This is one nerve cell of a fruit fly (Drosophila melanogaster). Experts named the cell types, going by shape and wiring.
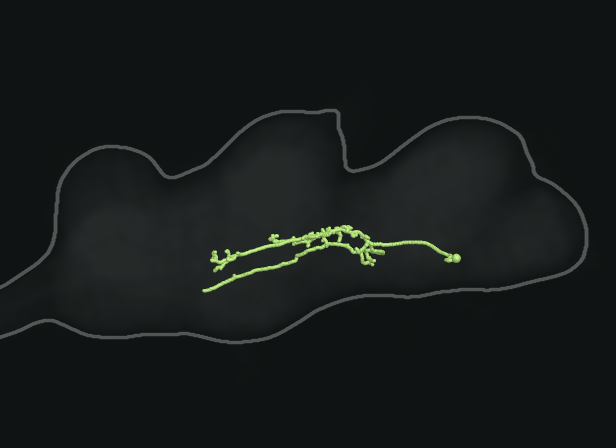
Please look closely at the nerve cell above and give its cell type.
IN07B096_b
